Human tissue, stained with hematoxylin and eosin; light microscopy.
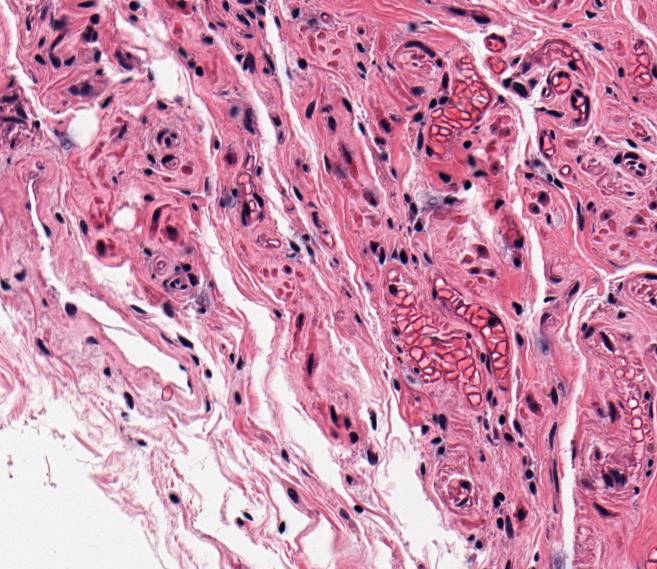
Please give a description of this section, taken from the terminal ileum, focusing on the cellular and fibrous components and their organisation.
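Note first the bundles of pink fibrous tissue running diagonally, from upper left to lower right. Clustered in the centre and on the right are small vessels tightly packed with red blood cells. Most of the nuclei you see are dark, elongated and spindle-shaped. In the lower left the connective tissue changes, becoming looser, paler and finely fibrillar.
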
